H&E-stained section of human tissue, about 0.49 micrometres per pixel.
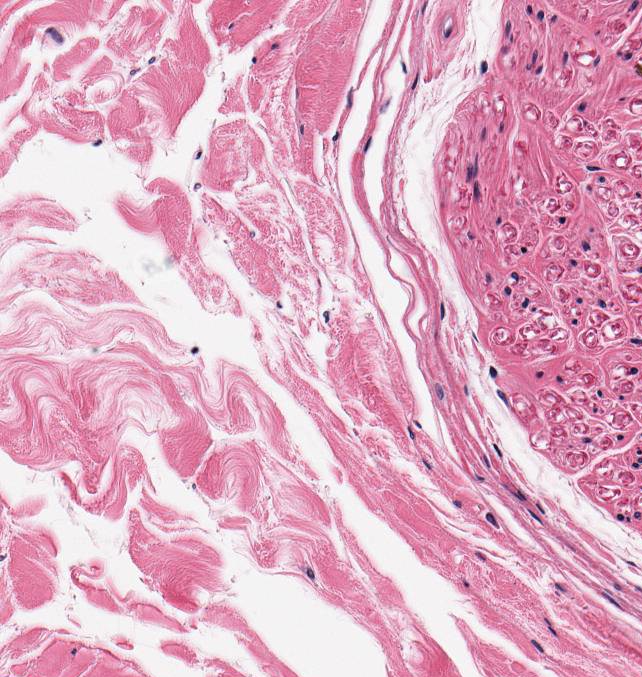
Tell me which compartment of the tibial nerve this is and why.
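That's epineurium: the wavy fibrous bundles filling all but the rounded nerve fascicle at upper right. Nuclei among the collagen are sparse, small and dark.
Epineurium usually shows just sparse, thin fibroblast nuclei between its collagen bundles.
In the fascicle, myelinated fibres are cut across, each a small round profile with a central pink axon in a pale halo.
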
